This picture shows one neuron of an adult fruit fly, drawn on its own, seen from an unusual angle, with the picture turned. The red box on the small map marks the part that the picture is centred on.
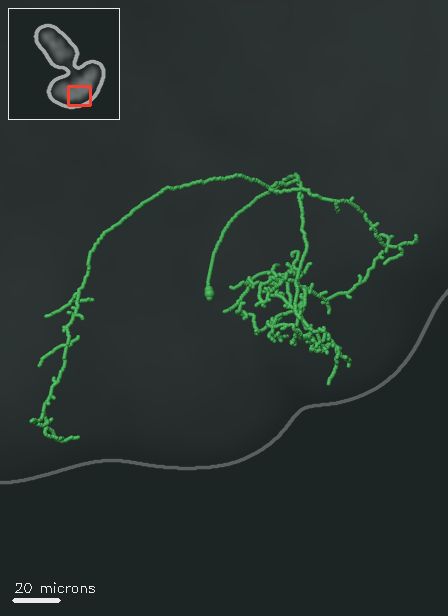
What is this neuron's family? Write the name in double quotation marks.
"hemilineage SMPp&v1_posterior"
